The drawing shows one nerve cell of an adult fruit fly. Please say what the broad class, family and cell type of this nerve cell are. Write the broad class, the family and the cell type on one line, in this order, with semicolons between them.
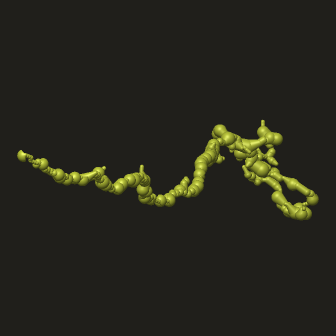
sensory neuron entering the nerve cord; class mechanosensory proprioceptive; SNpp47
